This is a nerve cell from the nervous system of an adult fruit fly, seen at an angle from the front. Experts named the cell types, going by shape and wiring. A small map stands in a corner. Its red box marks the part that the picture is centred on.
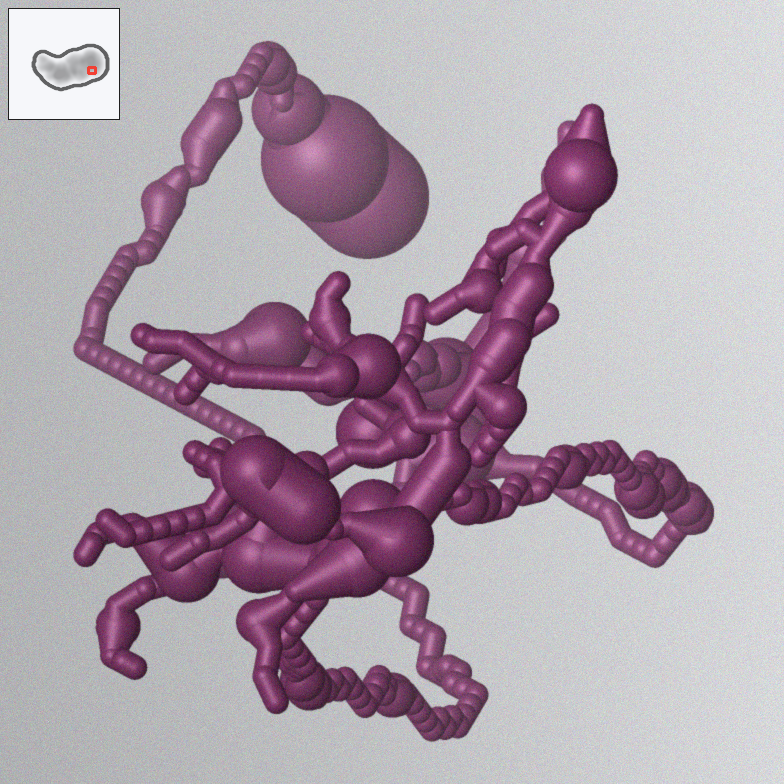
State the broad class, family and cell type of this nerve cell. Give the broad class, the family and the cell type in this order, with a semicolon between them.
optic-lobe intrinsic neuron; T; T5b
